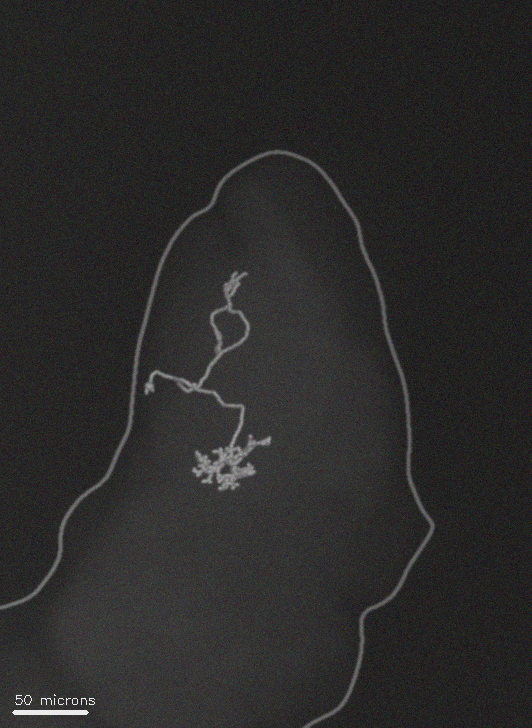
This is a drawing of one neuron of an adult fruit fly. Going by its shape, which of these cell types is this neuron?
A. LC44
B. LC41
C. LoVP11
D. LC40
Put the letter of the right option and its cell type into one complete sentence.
The neuron is a cell of type LoVP11, the type in option C.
